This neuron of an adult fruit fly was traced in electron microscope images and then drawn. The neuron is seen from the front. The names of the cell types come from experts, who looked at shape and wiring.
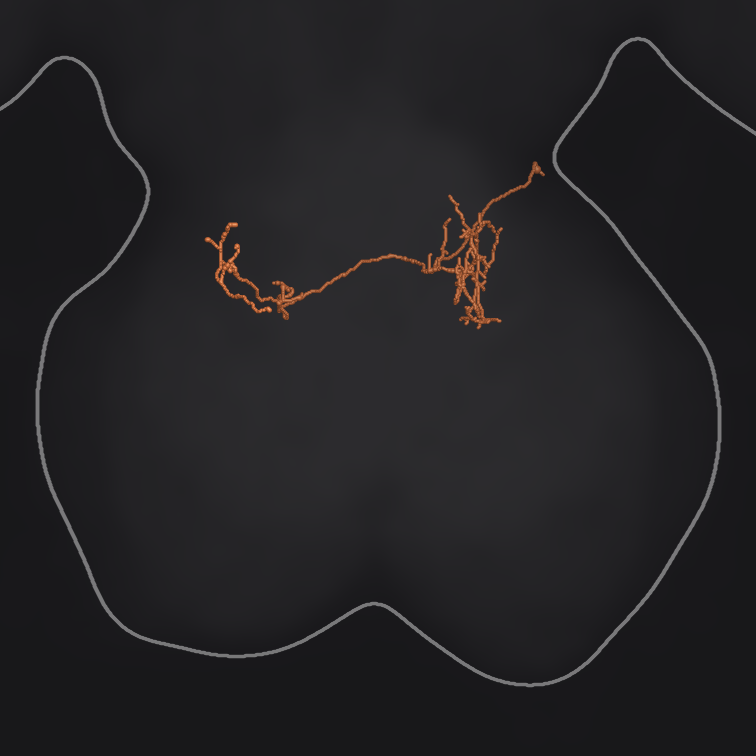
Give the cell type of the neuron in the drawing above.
IN07B087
